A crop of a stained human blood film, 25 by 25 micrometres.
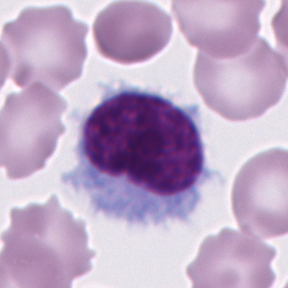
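Hairy cell with fine hair-like projections fringing its cytoplasm around the whole margin. A shallow notch marks the lower edge of the nucleus, in which no nucleolus can be seen. The cytoplasm contains no granules.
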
